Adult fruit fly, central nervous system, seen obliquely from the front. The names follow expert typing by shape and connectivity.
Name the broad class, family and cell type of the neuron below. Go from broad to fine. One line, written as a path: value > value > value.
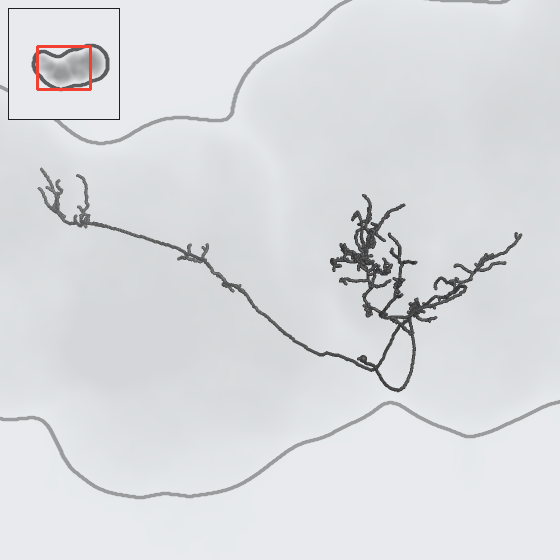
descending neuron > hemilineage LB7 > DNg36_a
